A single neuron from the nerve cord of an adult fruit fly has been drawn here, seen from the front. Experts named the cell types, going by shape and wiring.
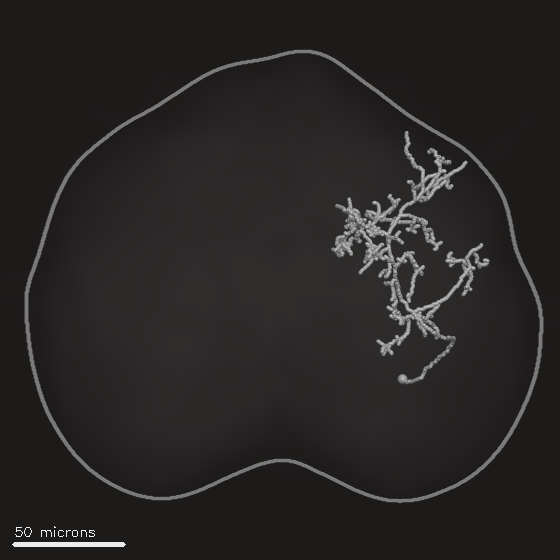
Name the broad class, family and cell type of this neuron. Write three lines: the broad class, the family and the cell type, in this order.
nerve-cord intrinsic neuron
hemilineage 16B
IN16B105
